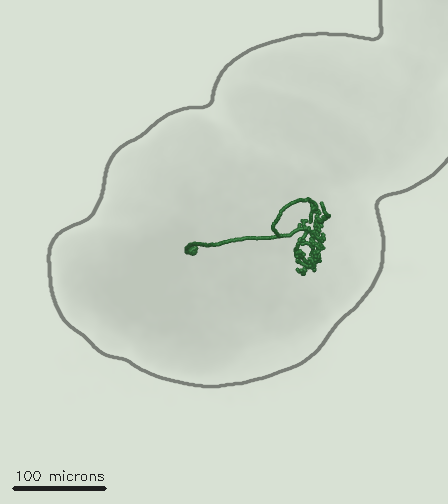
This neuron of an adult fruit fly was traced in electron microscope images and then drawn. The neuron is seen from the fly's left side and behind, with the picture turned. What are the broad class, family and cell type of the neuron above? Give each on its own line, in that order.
central-brain intrinsic neuron
hemilineage WEDd1
SAD001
